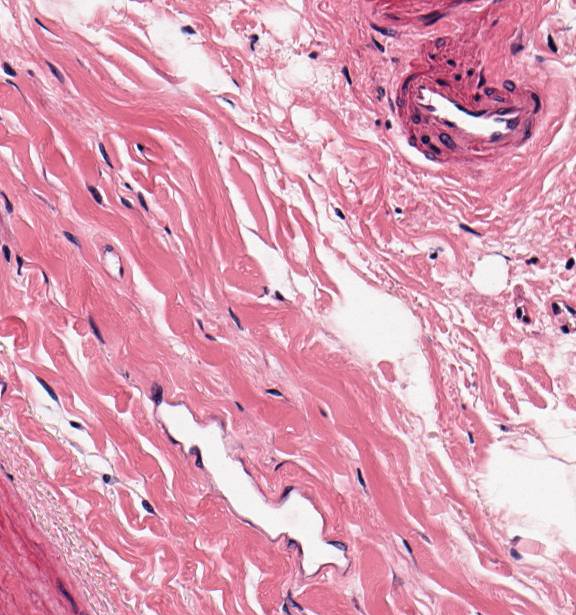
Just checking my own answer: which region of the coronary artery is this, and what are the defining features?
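This section shows the tunica adventitia. Between its collagen bundles, the nuclei are sparse, dark and spindle-shaped.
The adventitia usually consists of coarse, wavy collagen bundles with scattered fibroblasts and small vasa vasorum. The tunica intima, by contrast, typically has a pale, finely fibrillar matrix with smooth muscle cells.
Irregular white clefts run parallel to the bundles and separate them. A small thick-walled vessel with a narrow, slit-like lumen lies in the upper right corner. Epithelium is absent throughout.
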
